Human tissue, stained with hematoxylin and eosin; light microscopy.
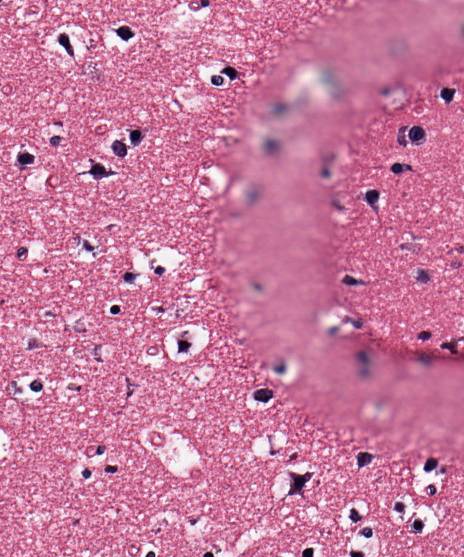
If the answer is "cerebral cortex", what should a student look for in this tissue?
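It's cerebral cortex, yes. A finely granular pink matrix fills the whole field, with nothing arranged into glands, tubules or layers of epithelium. Most cells have small, round, darkly stained nuclei and little visible cytoplasm, and they're spread fairly evenly and sparsely rather than gathered into clusters.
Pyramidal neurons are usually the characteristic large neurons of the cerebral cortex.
A few cells here have dark, angular or triangular profiles; you can see some near the bottom centre.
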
